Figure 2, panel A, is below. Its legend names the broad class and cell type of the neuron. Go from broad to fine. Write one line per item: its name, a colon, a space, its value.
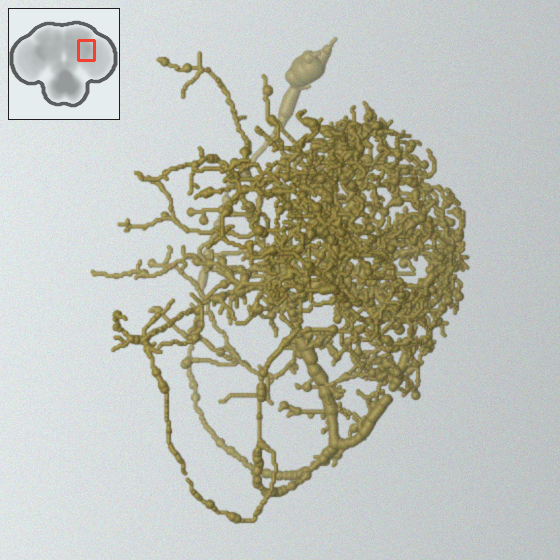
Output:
broad class: central-brain intrinsic neuron
cell type: AVLP535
